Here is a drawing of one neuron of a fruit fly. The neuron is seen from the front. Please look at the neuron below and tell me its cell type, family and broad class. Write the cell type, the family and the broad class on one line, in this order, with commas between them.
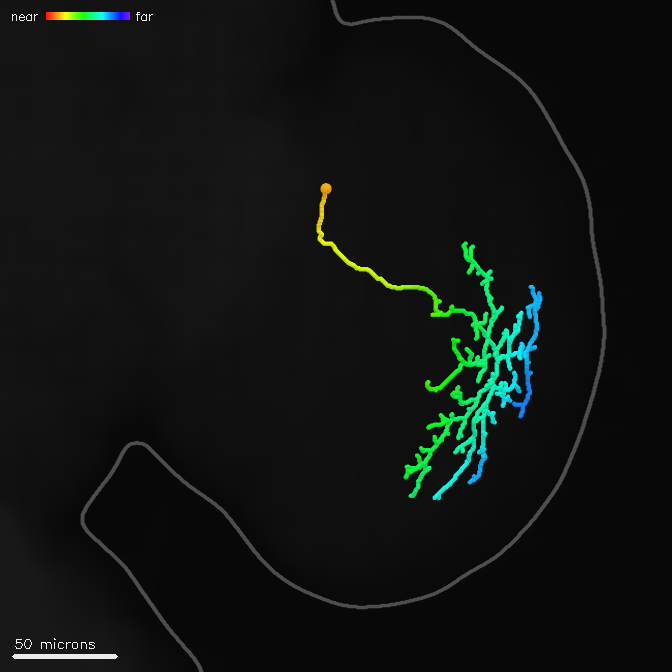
Cm12, Cm, optic-lobe intrinsic neuron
